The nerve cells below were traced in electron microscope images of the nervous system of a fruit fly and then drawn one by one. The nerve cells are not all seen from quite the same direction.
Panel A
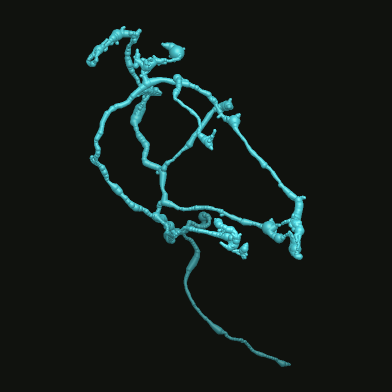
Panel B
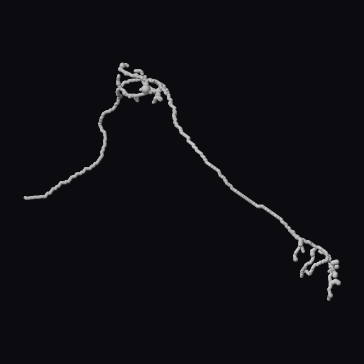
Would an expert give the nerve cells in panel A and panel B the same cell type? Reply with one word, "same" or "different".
different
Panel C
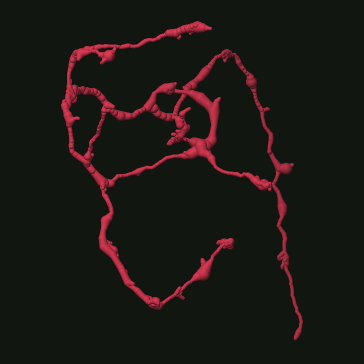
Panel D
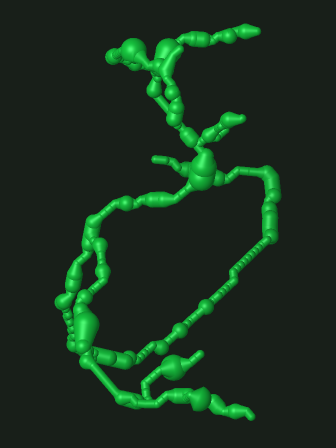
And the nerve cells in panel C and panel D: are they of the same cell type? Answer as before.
same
